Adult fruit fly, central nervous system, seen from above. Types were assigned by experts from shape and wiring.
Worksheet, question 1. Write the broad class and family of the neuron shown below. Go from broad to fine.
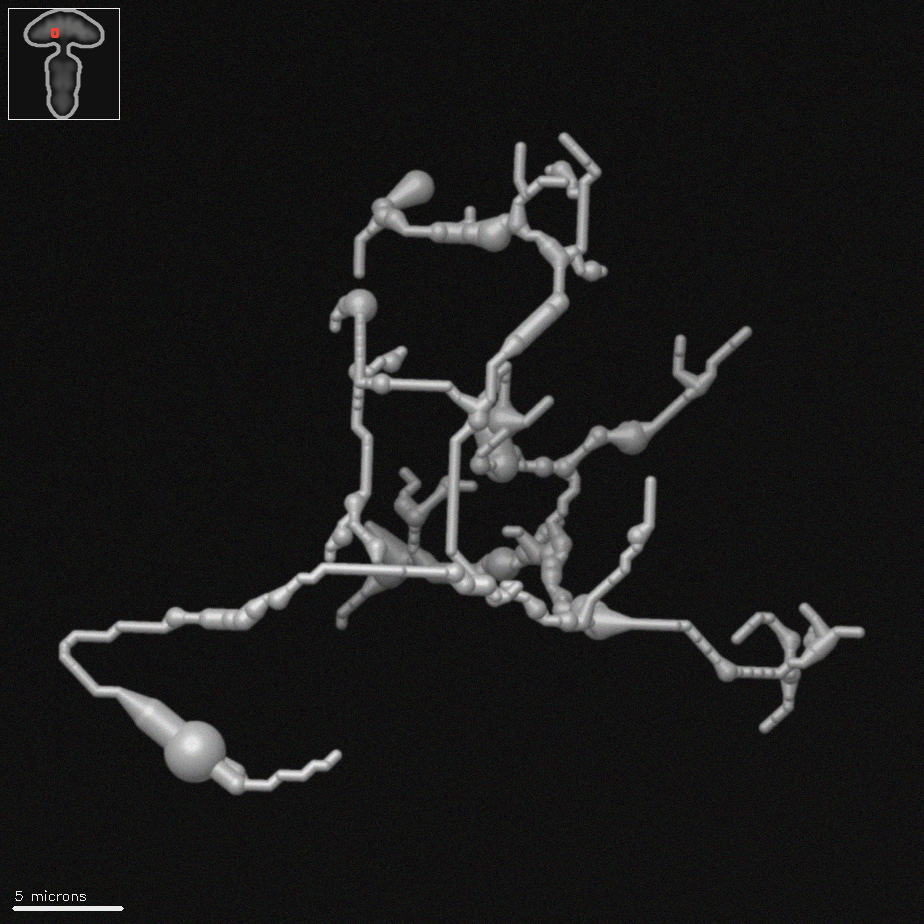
central-brain intrinsic neuron; class Kenyon Cell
